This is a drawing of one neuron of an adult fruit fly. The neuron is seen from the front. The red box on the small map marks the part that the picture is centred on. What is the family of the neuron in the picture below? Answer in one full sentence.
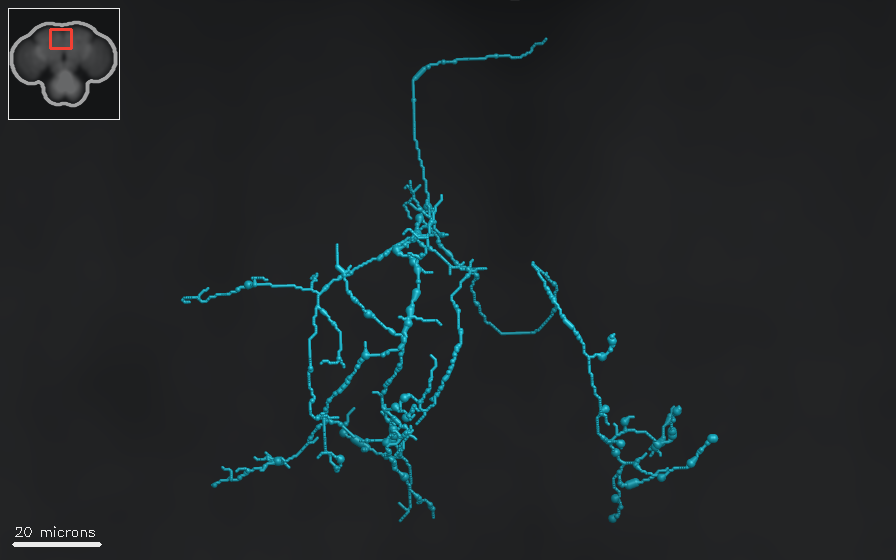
This neuron is a member of family hemilineage SMPad3.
